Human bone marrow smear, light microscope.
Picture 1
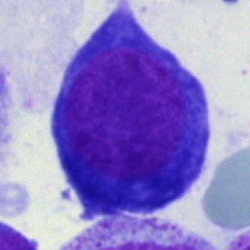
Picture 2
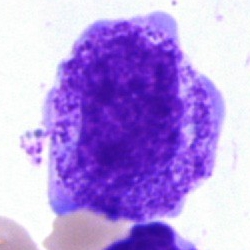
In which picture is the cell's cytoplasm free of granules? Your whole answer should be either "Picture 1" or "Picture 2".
Picture 1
